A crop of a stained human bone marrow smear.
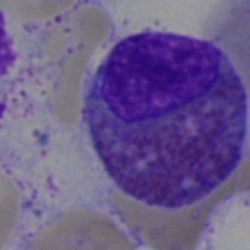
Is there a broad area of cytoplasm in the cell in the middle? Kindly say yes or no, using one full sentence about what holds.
Yes, its cytoplasm is plentiful around the nucleus.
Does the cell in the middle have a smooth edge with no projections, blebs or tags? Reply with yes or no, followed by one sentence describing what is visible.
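Yes. The cell has a smooth, roundish outline.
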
